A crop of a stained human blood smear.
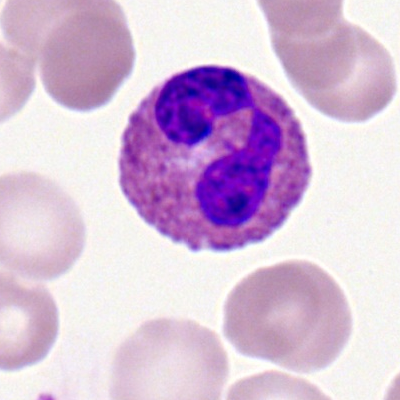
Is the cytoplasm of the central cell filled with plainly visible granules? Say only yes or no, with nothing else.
Yes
